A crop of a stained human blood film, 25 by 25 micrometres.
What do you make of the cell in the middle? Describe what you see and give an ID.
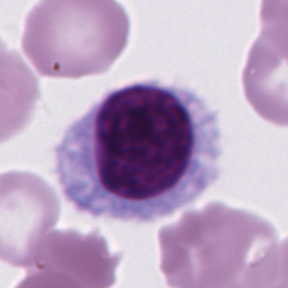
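First, size: the cell measures about 15 by 12 micrometres. Next, the edge: the cytoplasm is finely fringed rather than smooth, and its rim is widest on the lower left side. Then the nucleus: round, about 10 micrometres across, filling about 50% of the cell's area and lying off-centre toward the upper right. Its chromatin is dark purple and coarsely clumped. Last, the name: hairy cell.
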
